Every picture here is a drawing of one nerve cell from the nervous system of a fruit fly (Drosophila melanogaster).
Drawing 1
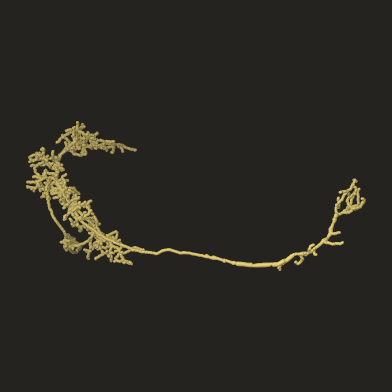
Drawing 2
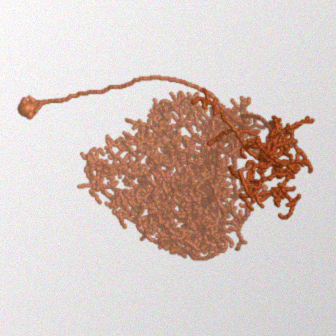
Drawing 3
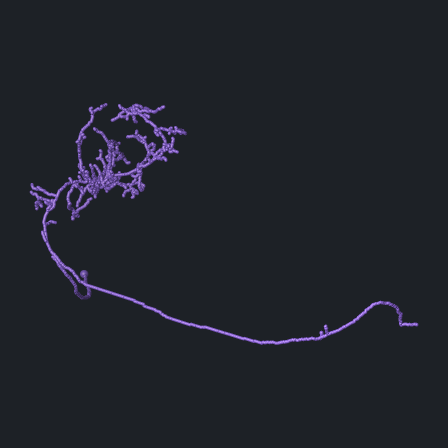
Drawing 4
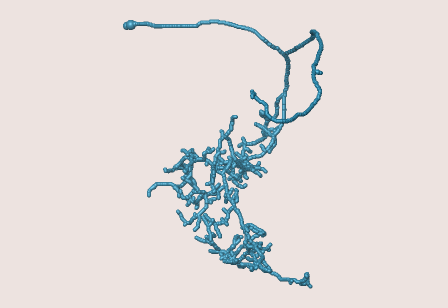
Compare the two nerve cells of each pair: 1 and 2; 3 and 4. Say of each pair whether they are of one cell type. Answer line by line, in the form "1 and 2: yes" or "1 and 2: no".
1 and 2: no
3 and 4: yes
